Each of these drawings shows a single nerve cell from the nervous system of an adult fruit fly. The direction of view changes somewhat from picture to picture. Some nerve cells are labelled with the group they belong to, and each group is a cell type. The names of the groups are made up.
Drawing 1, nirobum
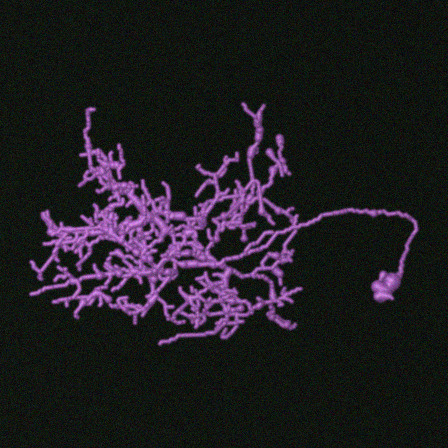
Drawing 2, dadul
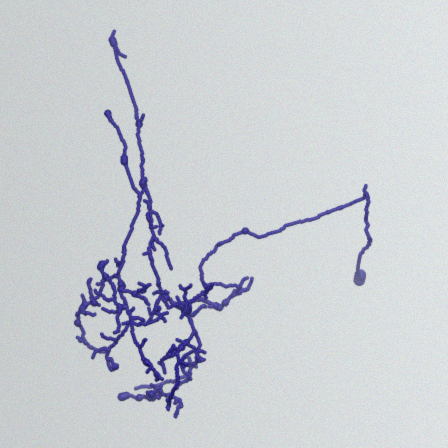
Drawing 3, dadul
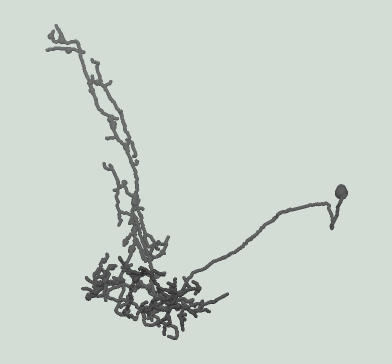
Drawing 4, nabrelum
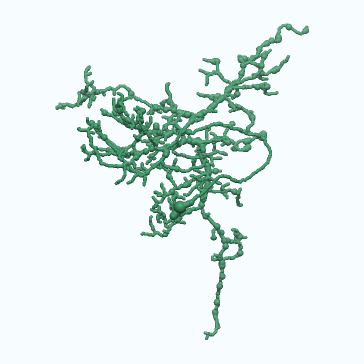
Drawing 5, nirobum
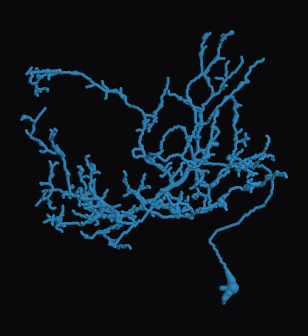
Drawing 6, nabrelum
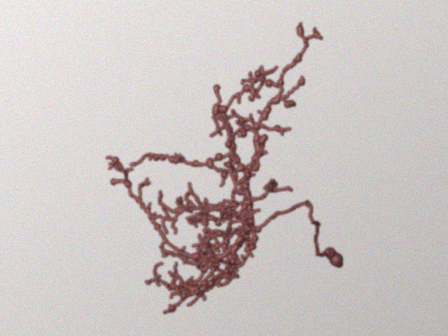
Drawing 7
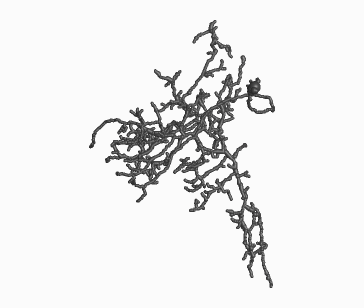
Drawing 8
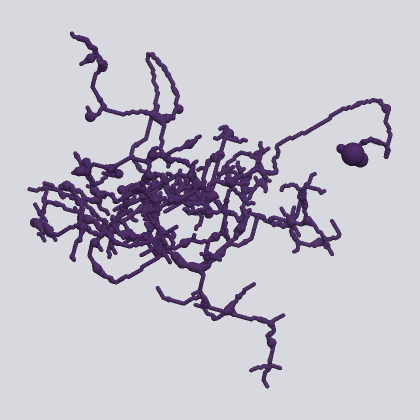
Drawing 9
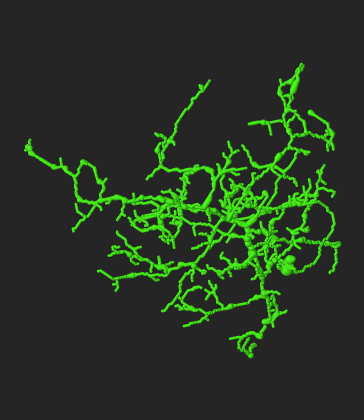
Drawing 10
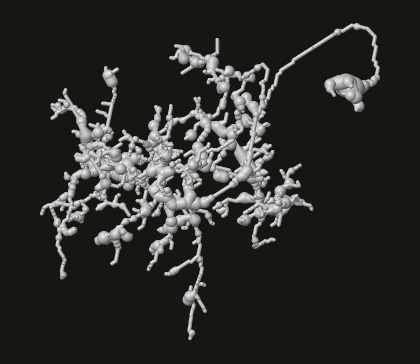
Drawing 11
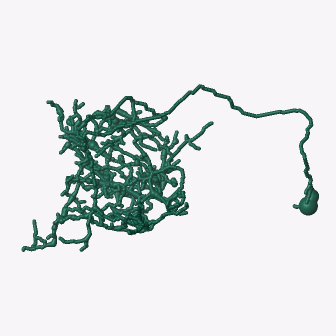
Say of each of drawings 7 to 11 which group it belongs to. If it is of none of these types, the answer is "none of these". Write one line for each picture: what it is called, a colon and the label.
7: nirobum
8: none of these
9: none of these
10: nirobum
11: none of these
